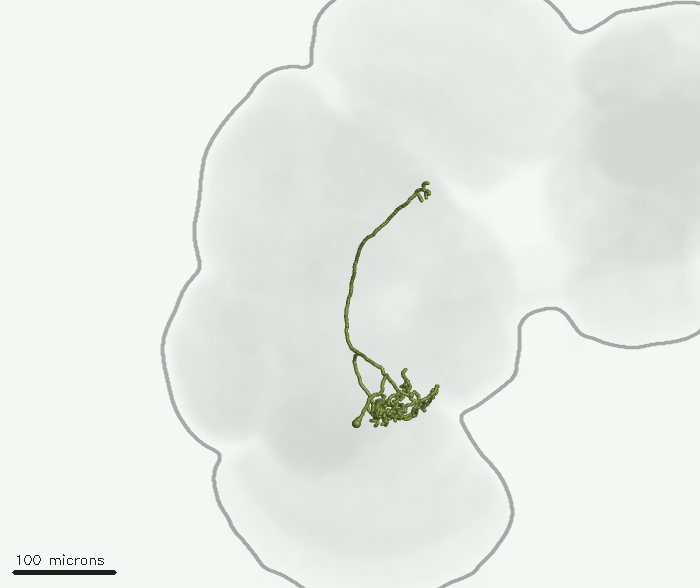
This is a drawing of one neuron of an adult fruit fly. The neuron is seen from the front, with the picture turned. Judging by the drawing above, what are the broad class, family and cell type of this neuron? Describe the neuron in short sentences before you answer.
Its cell body lies at the bottom of the picture. By the scale bar it is about 250 microns tall in this view. This is a central-brain intrinsic neuron. Its family is hemilineage ALl1_ventral. Its cell type is CB1078.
